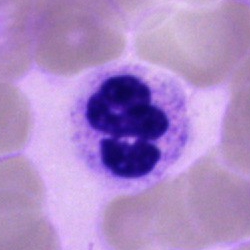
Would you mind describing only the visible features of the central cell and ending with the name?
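You'll notice there are no nucleoli in the nucleus. The cytoplasm is a pale pinkish-lilac, with fine lilac granules scattered through it and no vacuoles to be seen. So that's a segmented neutrophil.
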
